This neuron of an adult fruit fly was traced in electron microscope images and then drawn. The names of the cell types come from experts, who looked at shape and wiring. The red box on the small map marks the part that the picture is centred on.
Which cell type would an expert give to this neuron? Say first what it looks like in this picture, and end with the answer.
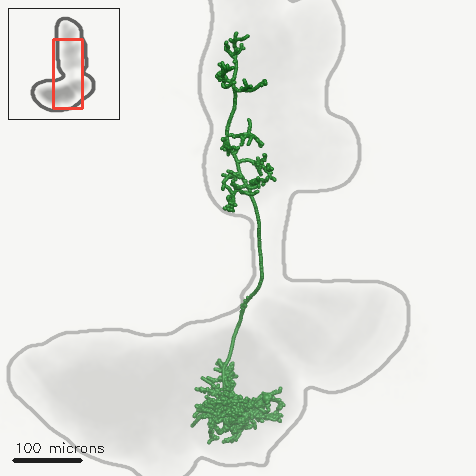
The cell body is at the bottom of the picture. From top to bottom in the picture it spans about 600 microns. Dozens of branch ends can be seen. Its broad class is descending neuron. It is of cell type DNg37.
